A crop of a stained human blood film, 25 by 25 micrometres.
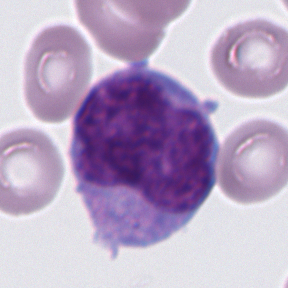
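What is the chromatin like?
Coarse, with dark purple clumps separated by paler areas.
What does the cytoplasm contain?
Fine, dust-like pinkish granules, in pale lilac-blue cytoplasm.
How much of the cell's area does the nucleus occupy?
About 70%: the nucleus is about 13 by 11 micrometres, the cell about 17 by 13 micrometres.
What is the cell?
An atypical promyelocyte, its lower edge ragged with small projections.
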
